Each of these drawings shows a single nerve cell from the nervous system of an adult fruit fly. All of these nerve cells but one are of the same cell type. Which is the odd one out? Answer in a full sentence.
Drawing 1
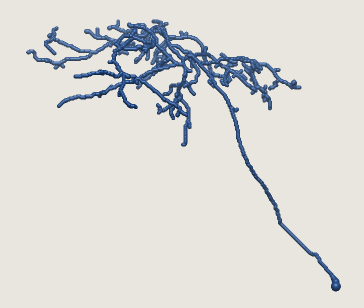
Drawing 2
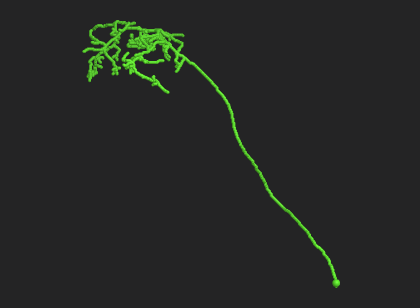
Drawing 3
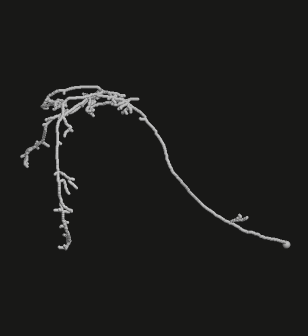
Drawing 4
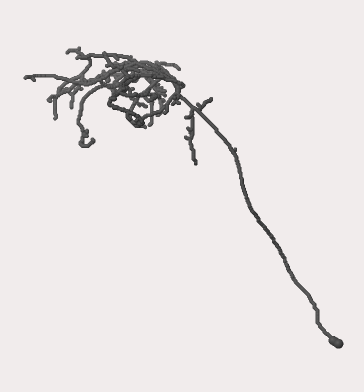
Drawing 3 shows a nerve cell of another cell type.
